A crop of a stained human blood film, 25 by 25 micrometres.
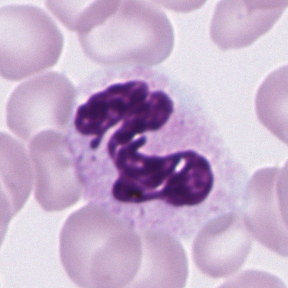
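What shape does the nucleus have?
It is twisted into an S-like shape of connected lobes, with dark purple, coarsely clumped chromatin.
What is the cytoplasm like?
It is plentiful and pale pinkish-lilac, with fine, small lilac granules scattered through it.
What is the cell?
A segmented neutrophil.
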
